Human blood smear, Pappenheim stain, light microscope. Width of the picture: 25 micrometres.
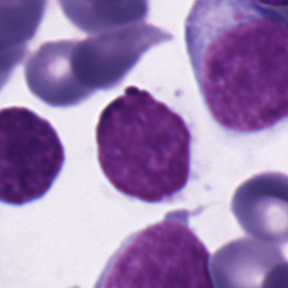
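Myeloblast, stained peripheral blood smear. The outline is oval; looking again, it is slightly taller than it is wide. Almost the whole cell is nucleus, and I find no distinct rim of cytoplasm around it. And at the top edge, a small dark knob sticks out.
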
